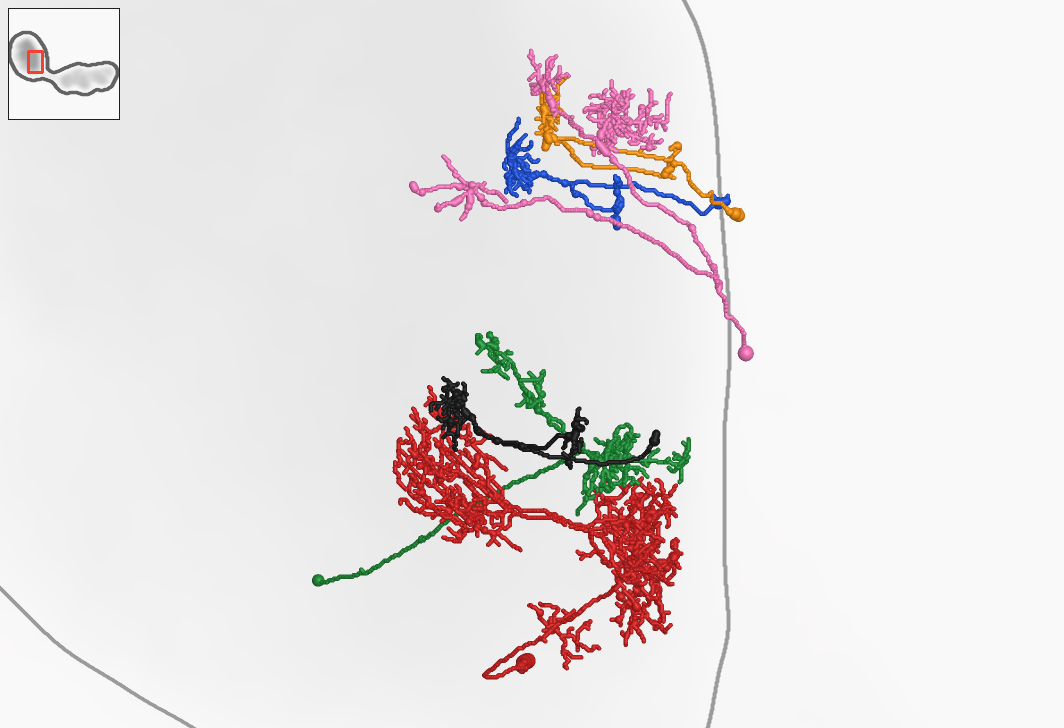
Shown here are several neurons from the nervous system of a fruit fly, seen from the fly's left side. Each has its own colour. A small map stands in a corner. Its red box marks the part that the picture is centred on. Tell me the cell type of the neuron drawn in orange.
T5d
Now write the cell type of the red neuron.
TmY15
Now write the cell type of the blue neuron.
T5b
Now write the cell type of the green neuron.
TmY20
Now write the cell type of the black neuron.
T5a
